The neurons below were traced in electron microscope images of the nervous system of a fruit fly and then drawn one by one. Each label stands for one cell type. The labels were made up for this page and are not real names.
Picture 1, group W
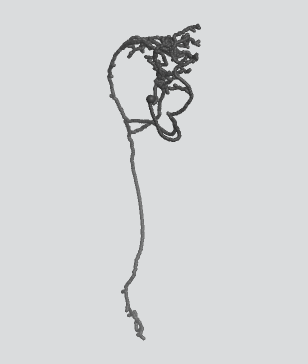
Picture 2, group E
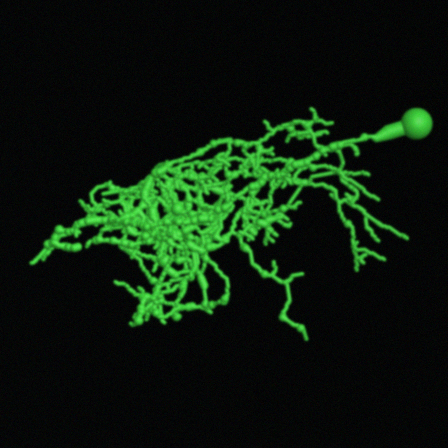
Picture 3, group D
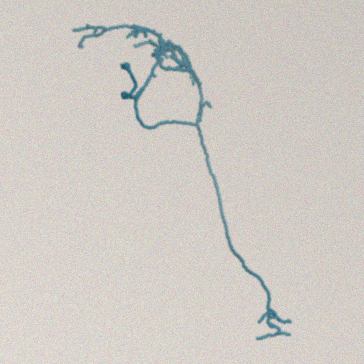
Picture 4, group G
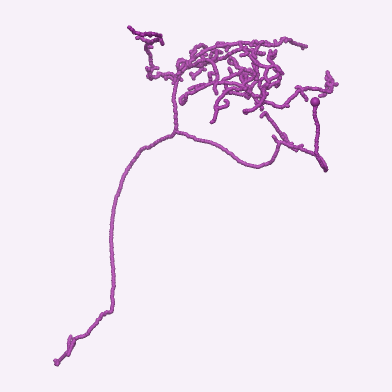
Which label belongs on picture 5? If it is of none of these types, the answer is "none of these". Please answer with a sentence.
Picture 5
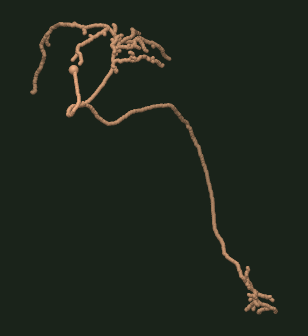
It belongs to group D.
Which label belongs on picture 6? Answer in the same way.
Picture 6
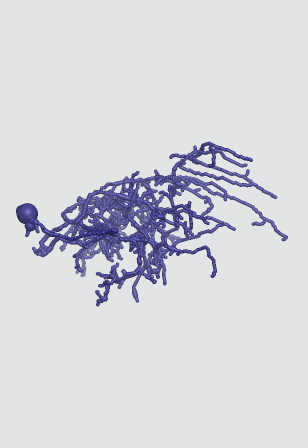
It belongs to group E.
